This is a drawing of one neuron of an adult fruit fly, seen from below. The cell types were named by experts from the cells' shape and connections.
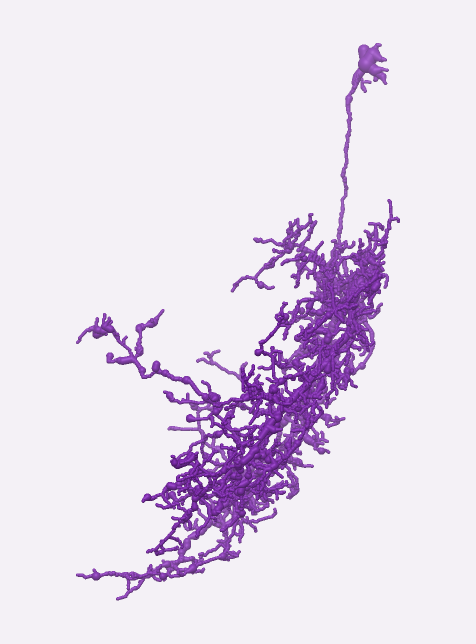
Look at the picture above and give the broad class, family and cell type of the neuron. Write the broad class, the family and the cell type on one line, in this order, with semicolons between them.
nerve-cord intrinsic neuron; hemilineage 17A; IN17A025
